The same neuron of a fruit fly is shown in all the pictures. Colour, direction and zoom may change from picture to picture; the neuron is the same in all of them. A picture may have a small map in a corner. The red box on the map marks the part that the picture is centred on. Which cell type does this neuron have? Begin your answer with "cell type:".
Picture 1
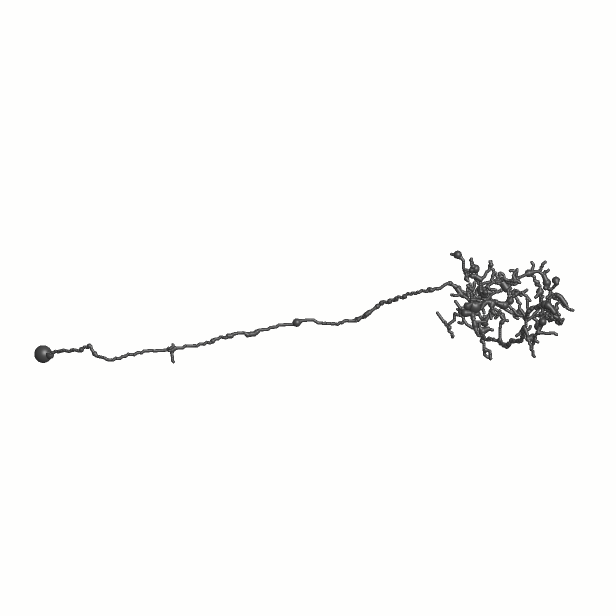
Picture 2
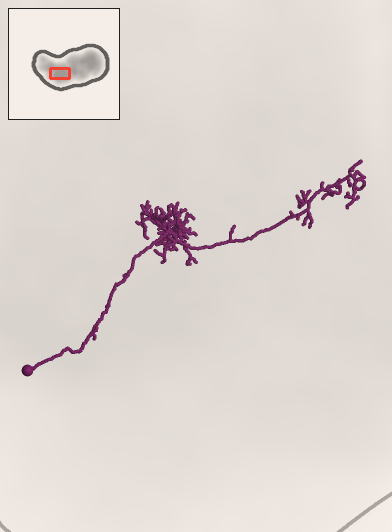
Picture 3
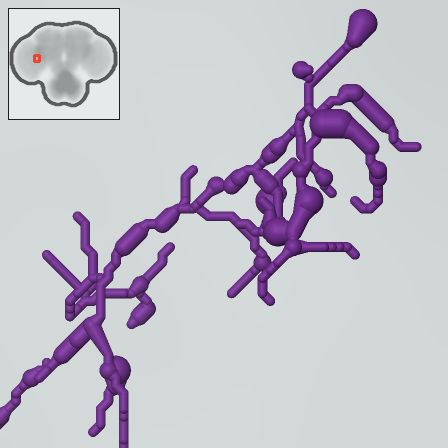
cell type: TmY20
